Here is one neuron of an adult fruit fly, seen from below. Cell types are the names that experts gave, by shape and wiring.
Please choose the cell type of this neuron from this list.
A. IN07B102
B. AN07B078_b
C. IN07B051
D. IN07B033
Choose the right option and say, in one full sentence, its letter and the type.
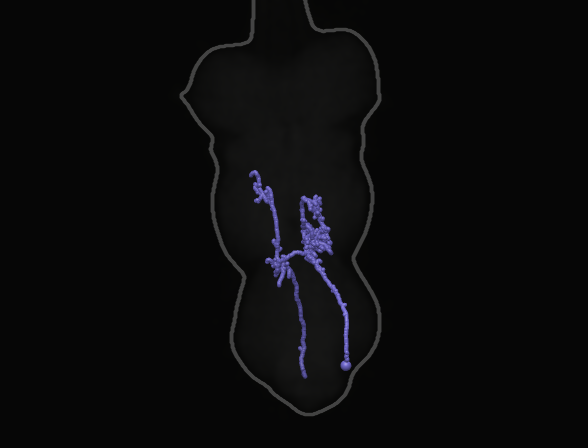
The neuron, by cell type, is IN07B033, option D.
